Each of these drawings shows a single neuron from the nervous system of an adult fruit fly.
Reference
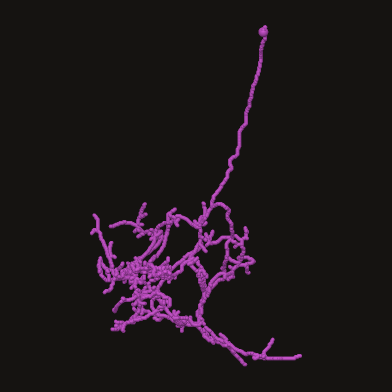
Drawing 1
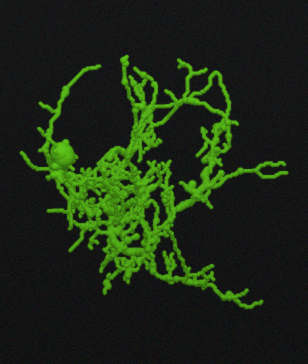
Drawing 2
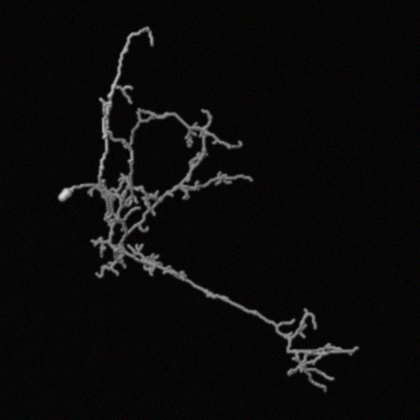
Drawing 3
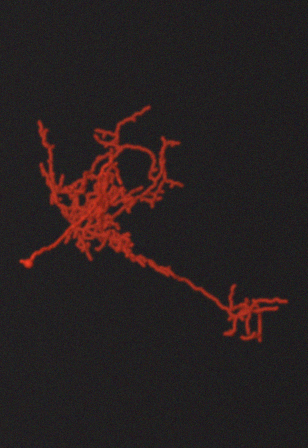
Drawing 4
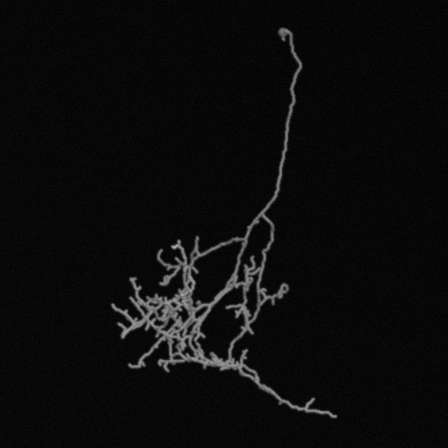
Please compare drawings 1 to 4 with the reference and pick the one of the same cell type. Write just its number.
4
